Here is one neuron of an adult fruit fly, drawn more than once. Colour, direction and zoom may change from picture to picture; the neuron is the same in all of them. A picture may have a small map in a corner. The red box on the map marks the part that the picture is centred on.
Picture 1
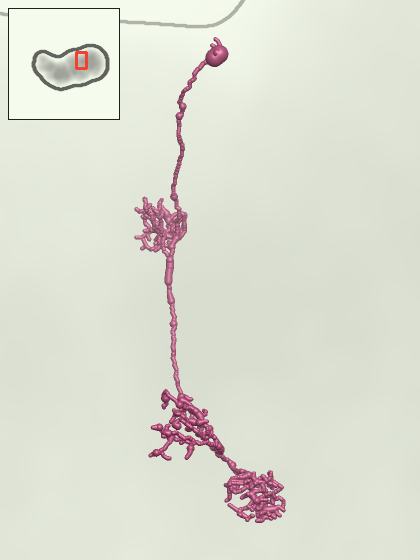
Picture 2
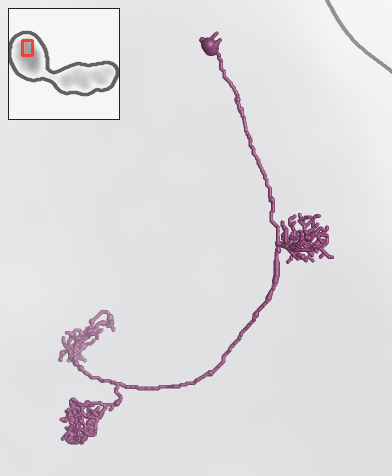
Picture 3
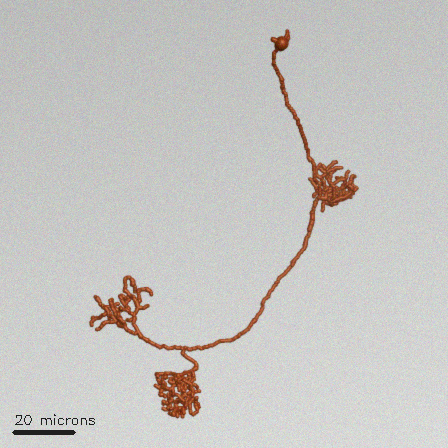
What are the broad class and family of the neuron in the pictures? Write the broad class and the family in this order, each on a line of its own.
central-brain intrinsic neuron
class CX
